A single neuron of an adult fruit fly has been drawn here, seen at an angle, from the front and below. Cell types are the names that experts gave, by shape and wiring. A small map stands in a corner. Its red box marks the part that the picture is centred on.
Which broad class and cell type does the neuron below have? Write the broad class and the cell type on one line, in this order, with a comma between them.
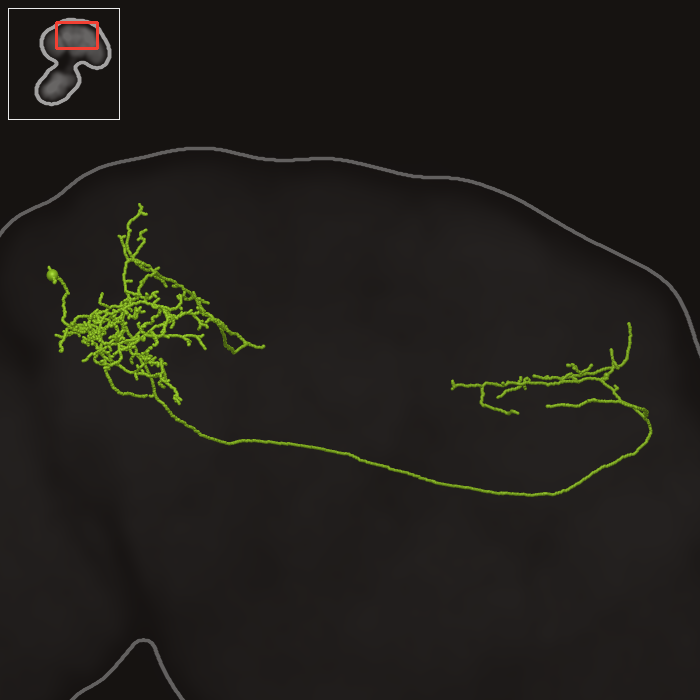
central-brain intrinsic neuron, AVLP219_b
